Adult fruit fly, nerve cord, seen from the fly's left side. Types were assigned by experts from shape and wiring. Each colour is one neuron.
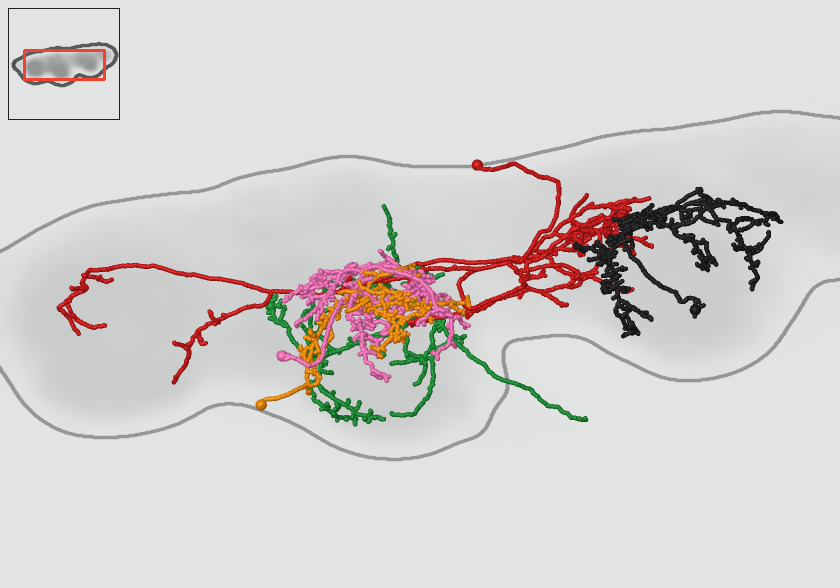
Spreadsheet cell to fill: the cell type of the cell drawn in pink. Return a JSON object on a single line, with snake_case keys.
{"cell_type": "IN08A026"}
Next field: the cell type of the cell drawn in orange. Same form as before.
{"cell_type": "IN08A039"}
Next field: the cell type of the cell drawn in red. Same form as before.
{"cell_type": "IN17A066"}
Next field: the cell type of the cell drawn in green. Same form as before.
{"cell_type": "Pleural remotor/abductor MN"}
